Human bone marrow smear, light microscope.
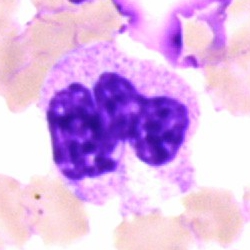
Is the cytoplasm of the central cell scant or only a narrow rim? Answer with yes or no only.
No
